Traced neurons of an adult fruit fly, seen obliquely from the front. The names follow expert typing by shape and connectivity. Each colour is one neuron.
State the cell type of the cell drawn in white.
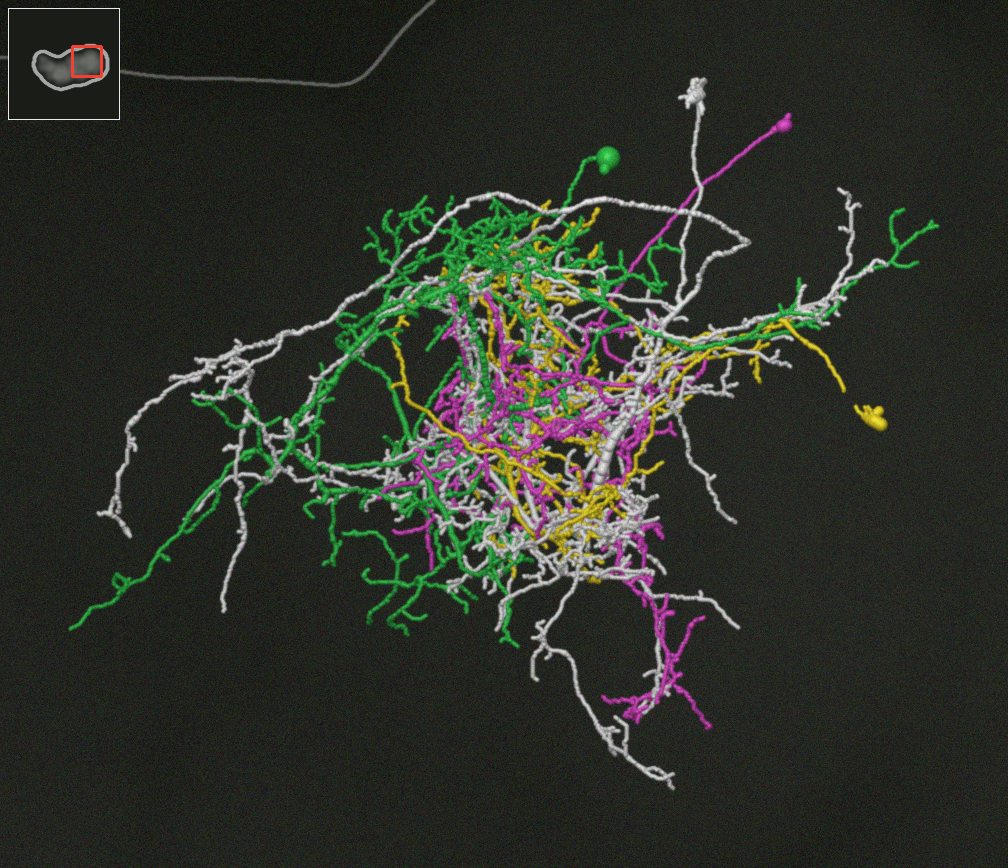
PLP245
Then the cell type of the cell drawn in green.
PS002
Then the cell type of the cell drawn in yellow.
PLP013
